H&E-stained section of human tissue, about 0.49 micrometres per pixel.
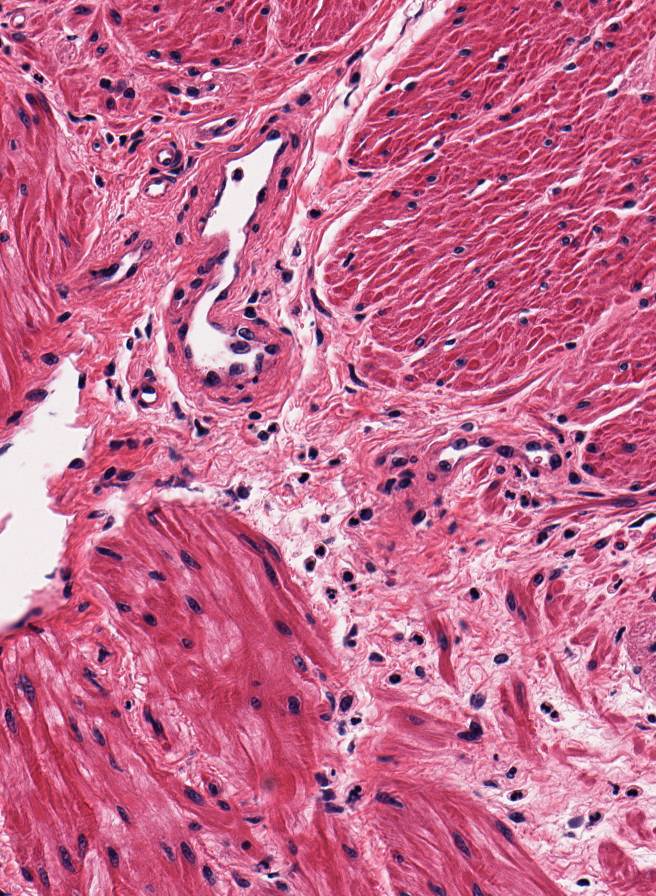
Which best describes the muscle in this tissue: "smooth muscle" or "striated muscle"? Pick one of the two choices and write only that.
Smooth muscle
